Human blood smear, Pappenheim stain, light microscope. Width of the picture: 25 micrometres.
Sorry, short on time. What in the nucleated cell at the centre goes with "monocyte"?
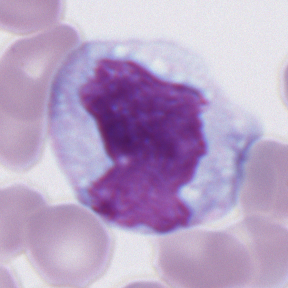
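Look at the nucleus: it's one irregular, folded mass rather than separate lobes, with a deep notch cut into its left side.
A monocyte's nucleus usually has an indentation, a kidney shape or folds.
So the notch and the folding both sit well with a monocyte. Beyond that, the chromatin is deep purple with a finely streaked texture rather than coarse dark blocks. Several small clear vacuoles also lie in the cytoplasm, mostly above the nucleus.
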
